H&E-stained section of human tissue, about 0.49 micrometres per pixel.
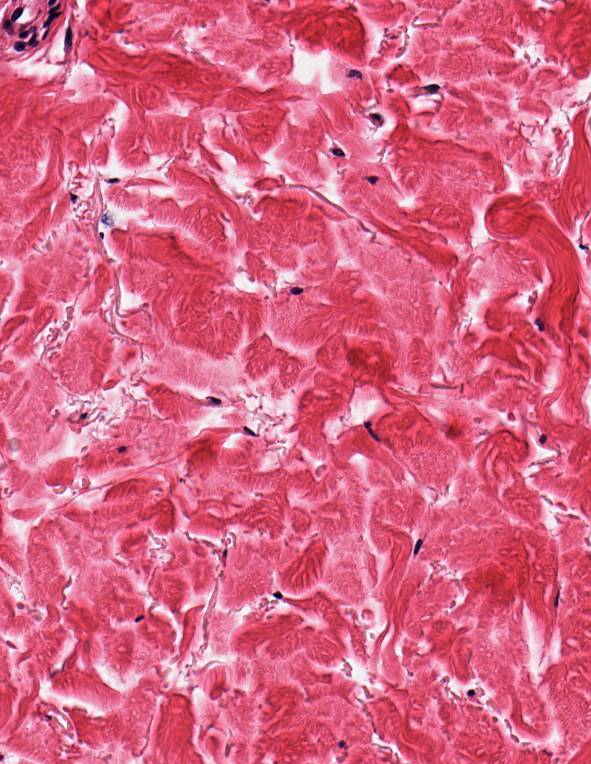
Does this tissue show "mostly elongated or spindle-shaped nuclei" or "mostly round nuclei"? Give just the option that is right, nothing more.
Mostly elongated or spindle-shaped nuclei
